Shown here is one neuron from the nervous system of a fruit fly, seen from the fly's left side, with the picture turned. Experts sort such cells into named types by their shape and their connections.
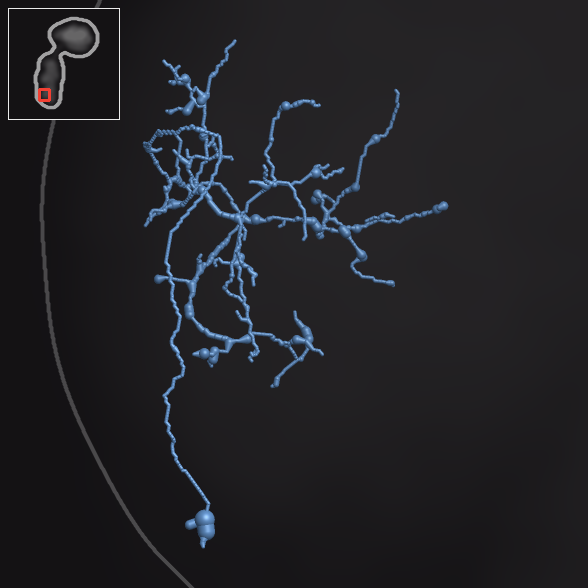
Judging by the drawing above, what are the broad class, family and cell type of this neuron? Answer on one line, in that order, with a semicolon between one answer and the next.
nerve-cord intrinsic neuron; hemilineage 13B; IN13B088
